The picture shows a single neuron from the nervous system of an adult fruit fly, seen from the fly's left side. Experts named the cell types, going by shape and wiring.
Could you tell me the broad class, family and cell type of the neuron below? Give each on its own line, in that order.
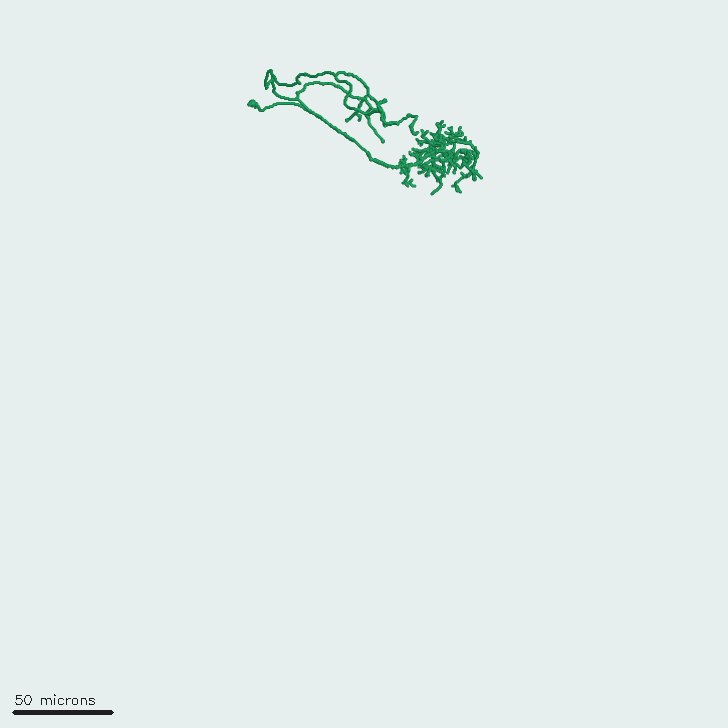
central-brain intrinsic neuron
hemilineage LHd1
CB2184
